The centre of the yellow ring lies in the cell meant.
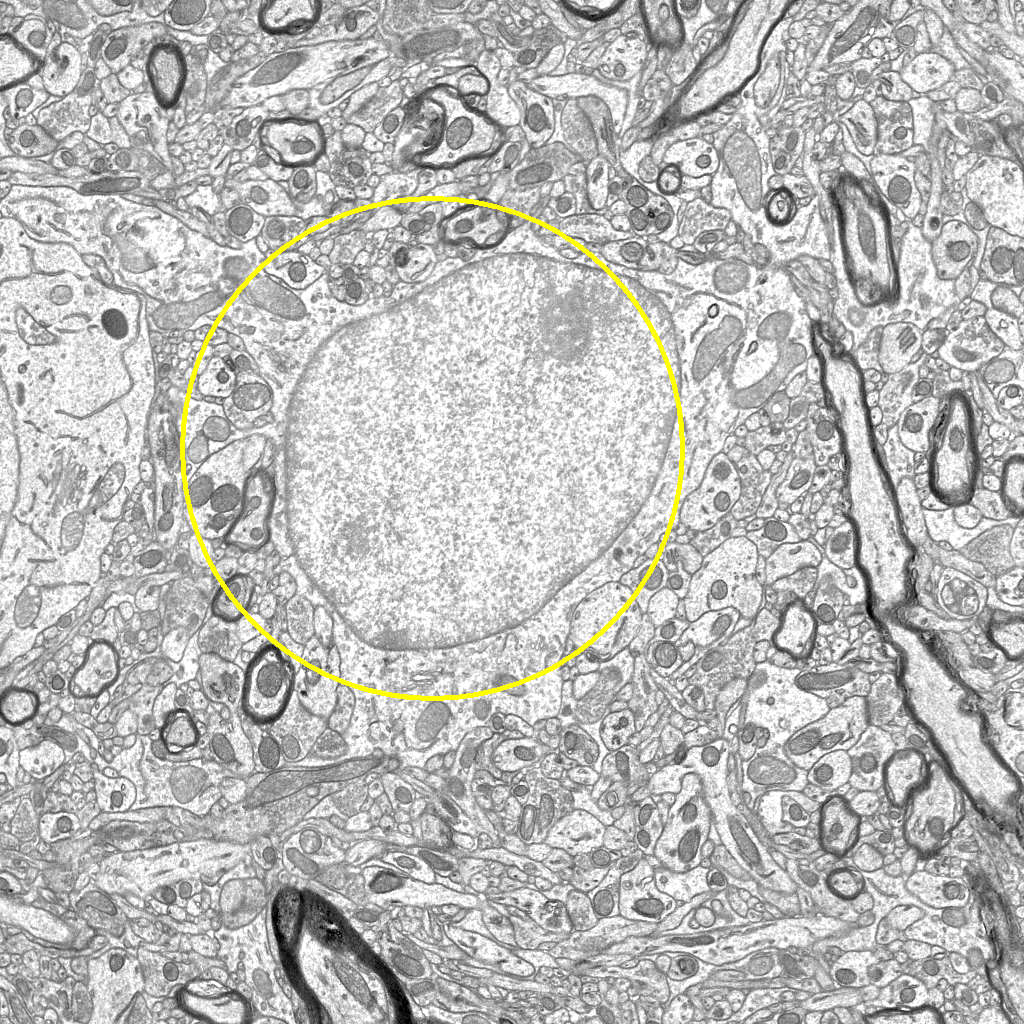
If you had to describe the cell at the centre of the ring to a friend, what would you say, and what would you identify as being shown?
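Nucleus large, a rounded oval, whole in the picture. Envelope smooth, no deep folds. Chromatin pale, finely scattered; no thick dark band along the envelope. Diffuse greyer chromatin patch, upper right of the nucleus. Astrocyte.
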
